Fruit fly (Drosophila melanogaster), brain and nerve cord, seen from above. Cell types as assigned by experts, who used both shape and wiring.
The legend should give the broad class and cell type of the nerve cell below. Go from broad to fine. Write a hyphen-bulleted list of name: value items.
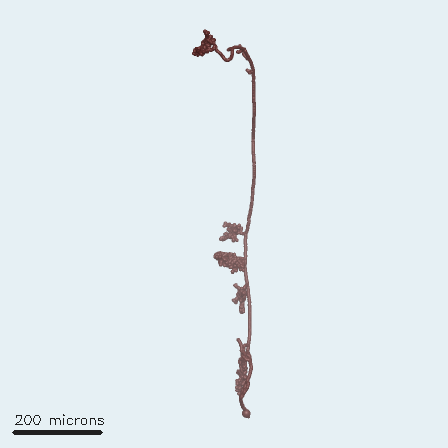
- broad class: ascending neuron
- cell type: ANXXX093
